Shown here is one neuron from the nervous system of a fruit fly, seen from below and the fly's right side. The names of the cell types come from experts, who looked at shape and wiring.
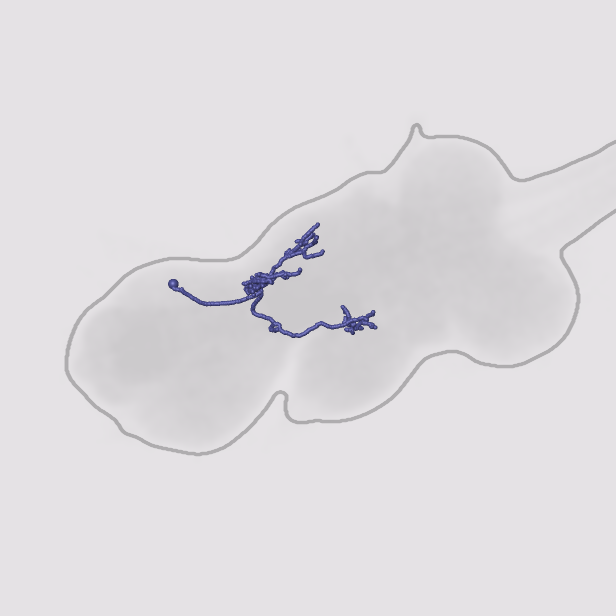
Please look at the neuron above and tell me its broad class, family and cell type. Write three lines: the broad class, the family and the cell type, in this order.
nerve-cord intrinsic neuron
hemilineage 07B
IN07B083_b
